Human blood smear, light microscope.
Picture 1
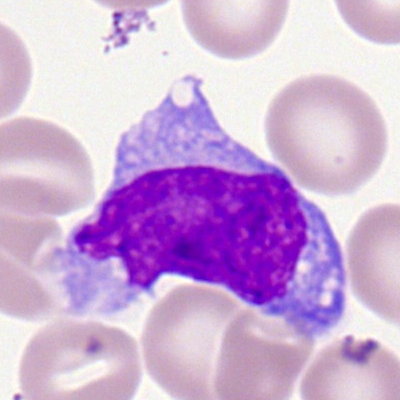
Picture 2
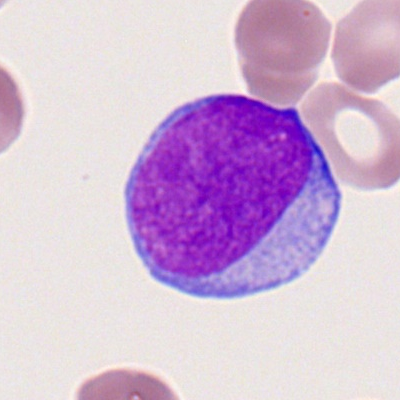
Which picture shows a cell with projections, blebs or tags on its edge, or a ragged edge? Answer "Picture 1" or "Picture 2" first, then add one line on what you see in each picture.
Picture 1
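Picture 1: The cell outline is irregular, with a pointed extension at the top.
Picture 2: The cell outline is round and smooth.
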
